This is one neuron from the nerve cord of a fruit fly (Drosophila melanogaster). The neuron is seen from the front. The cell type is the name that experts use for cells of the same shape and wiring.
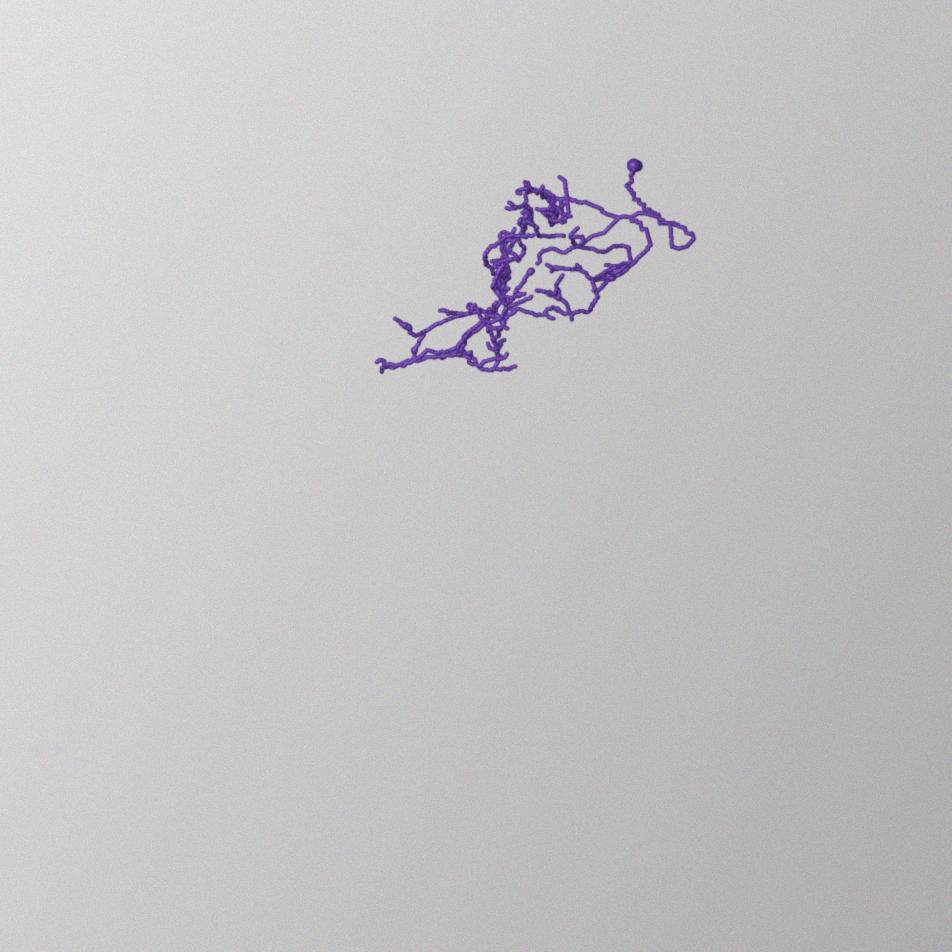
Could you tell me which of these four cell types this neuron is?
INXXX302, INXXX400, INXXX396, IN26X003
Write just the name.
INXXX396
